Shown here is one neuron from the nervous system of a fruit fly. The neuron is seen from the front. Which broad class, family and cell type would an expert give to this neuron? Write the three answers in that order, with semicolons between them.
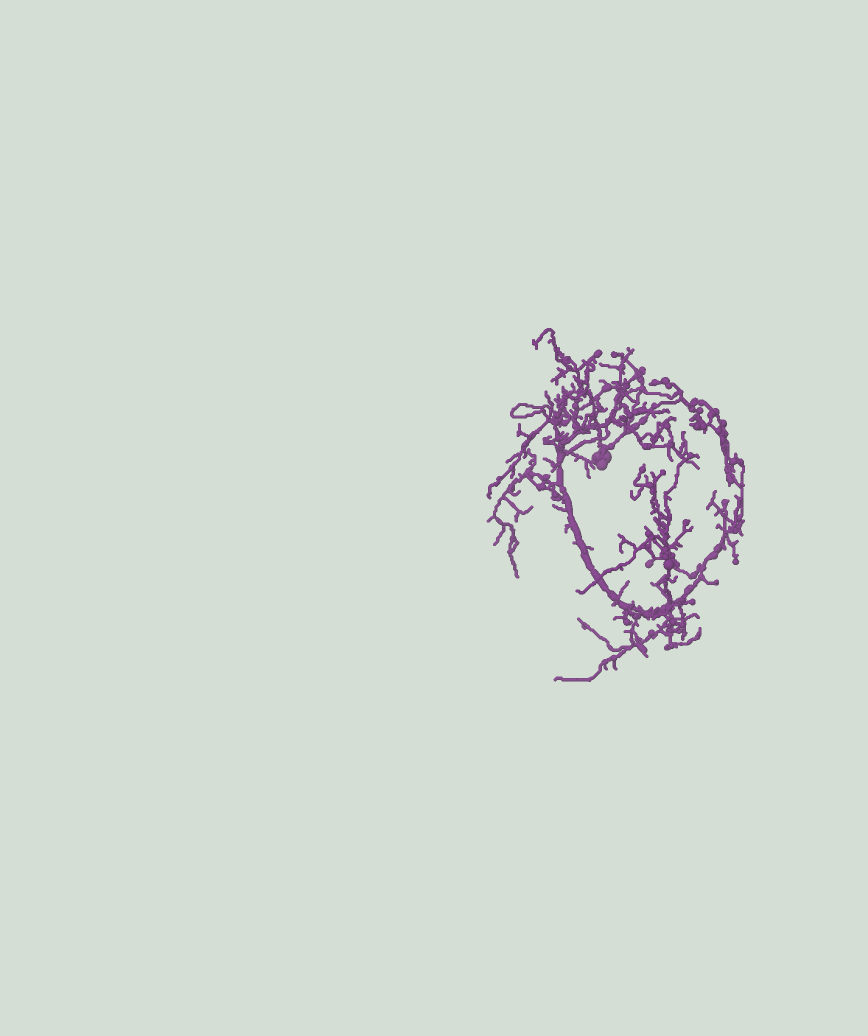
nerve-cord intrinsic neuron; hemilineage 03A; IN03A042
